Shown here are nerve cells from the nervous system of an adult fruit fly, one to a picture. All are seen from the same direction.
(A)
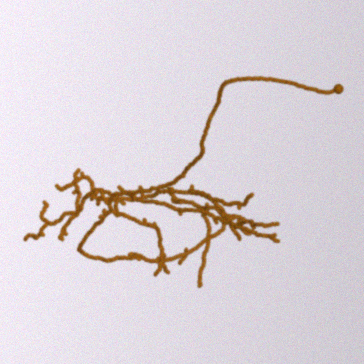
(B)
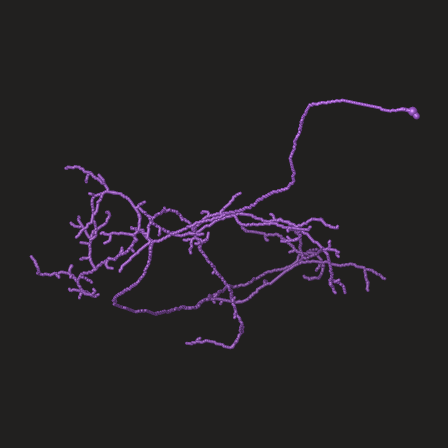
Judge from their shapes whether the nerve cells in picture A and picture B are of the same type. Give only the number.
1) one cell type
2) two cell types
2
